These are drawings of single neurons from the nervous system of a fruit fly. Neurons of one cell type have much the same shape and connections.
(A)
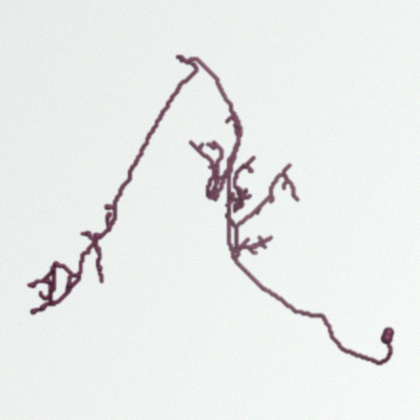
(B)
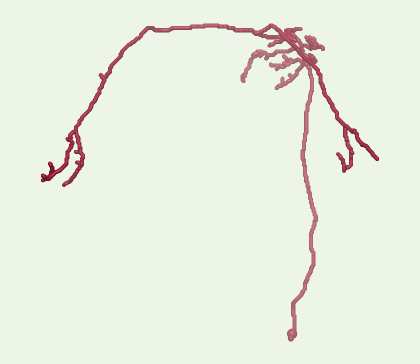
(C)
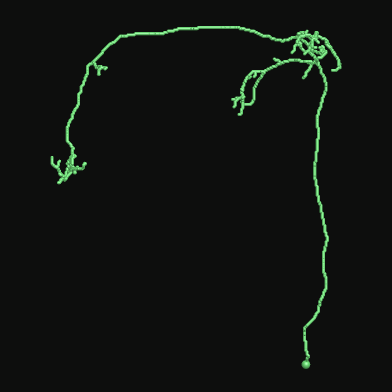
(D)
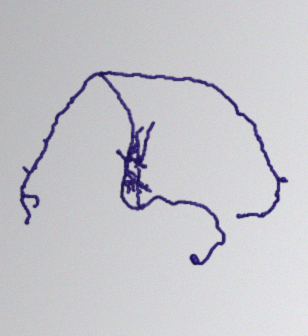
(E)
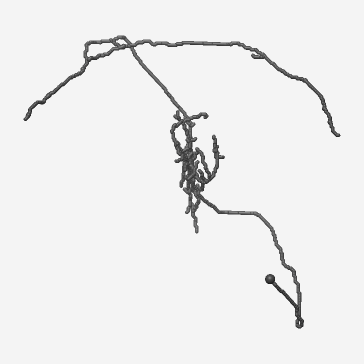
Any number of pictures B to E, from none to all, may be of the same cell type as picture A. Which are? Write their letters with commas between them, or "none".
B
